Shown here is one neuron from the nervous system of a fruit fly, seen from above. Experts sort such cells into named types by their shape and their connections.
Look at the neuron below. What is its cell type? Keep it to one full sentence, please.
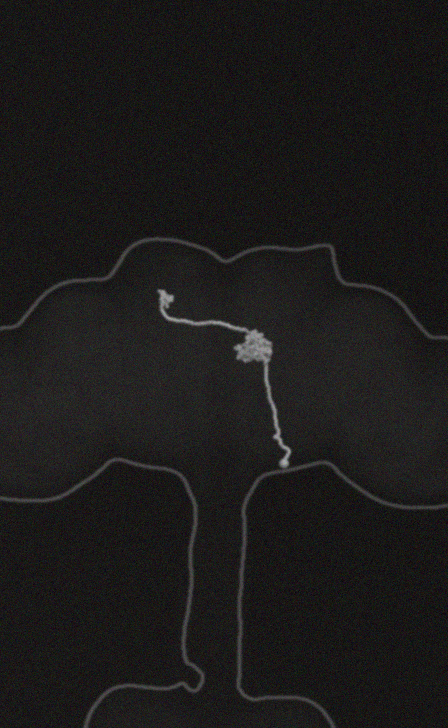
In terms of cell type, the neuron is FR1.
